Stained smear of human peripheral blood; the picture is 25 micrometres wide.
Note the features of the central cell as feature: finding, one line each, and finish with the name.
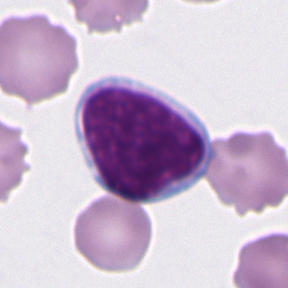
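Cytoplasm: thin pale blue rim around the nucleus
Nucleus: fills most of the cell, about 11 by 9 micrometres
Outline: smooth, no surface projections
Name: typical lymphocyte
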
